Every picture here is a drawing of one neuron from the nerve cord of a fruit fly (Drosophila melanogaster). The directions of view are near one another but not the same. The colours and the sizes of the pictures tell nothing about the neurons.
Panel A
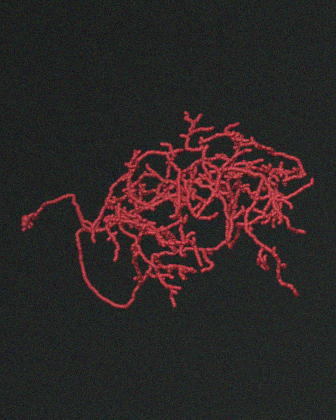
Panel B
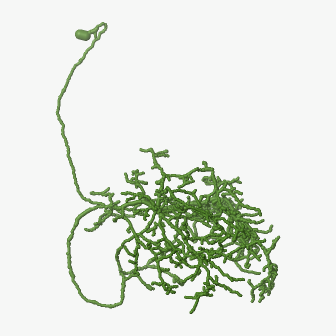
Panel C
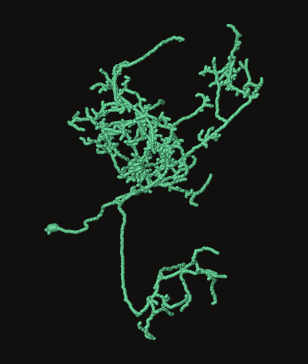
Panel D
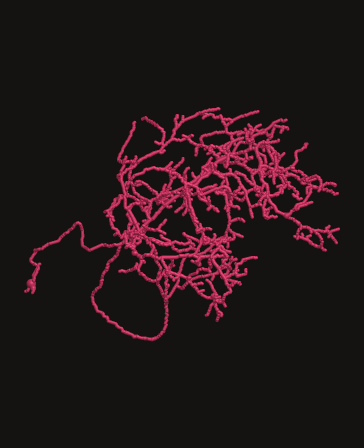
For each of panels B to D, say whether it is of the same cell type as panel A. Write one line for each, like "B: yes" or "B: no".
B: yes
C: no
D: yes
